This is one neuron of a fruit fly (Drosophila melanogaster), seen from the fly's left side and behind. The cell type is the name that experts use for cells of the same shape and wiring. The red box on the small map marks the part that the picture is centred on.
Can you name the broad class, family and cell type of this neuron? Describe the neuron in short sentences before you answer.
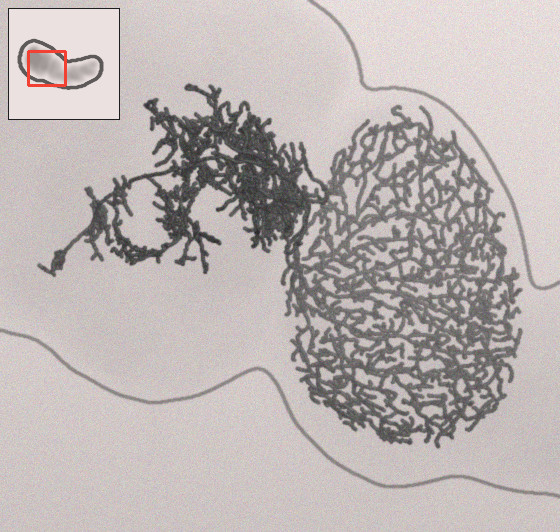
More than a hundred branch ends can be seen. As drawn here it is wider than it is tall. It is a visual centrifugal neuron. Its family is OA. The cell type is OA-AL2i4.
